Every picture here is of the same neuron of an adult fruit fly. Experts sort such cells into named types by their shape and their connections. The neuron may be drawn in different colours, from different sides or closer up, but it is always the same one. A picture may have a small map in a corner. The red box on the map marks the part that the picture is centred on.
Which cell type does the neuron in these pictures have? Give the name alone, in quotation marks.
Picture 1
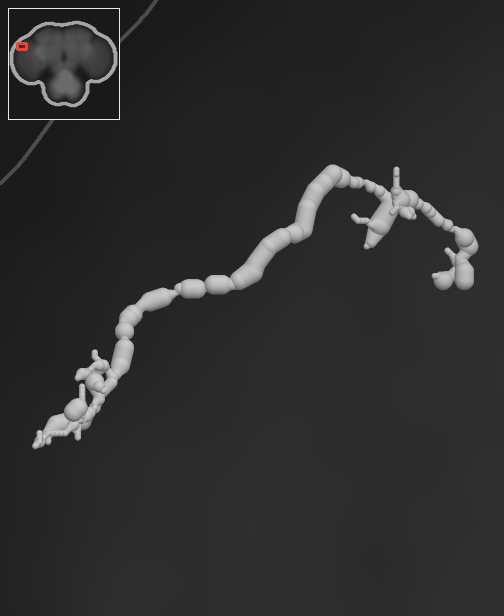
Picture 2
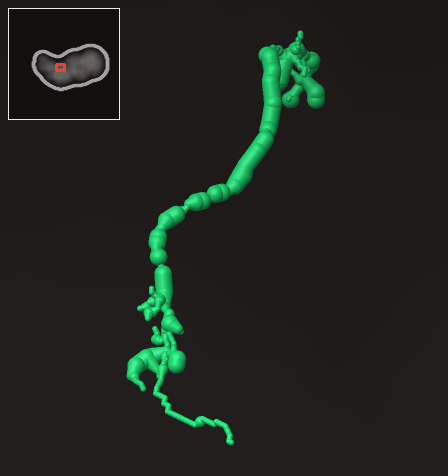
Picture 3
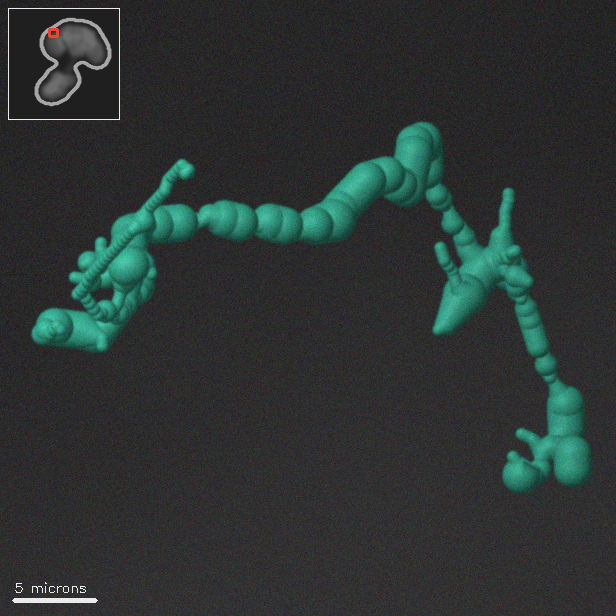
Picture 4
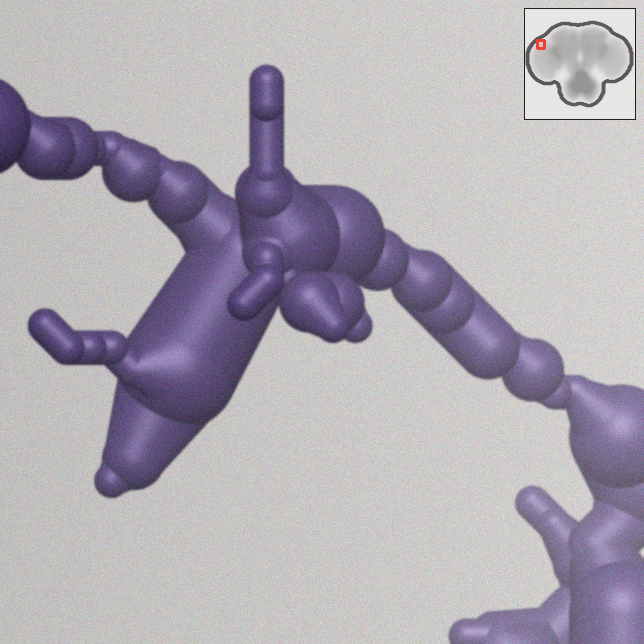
"L4"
